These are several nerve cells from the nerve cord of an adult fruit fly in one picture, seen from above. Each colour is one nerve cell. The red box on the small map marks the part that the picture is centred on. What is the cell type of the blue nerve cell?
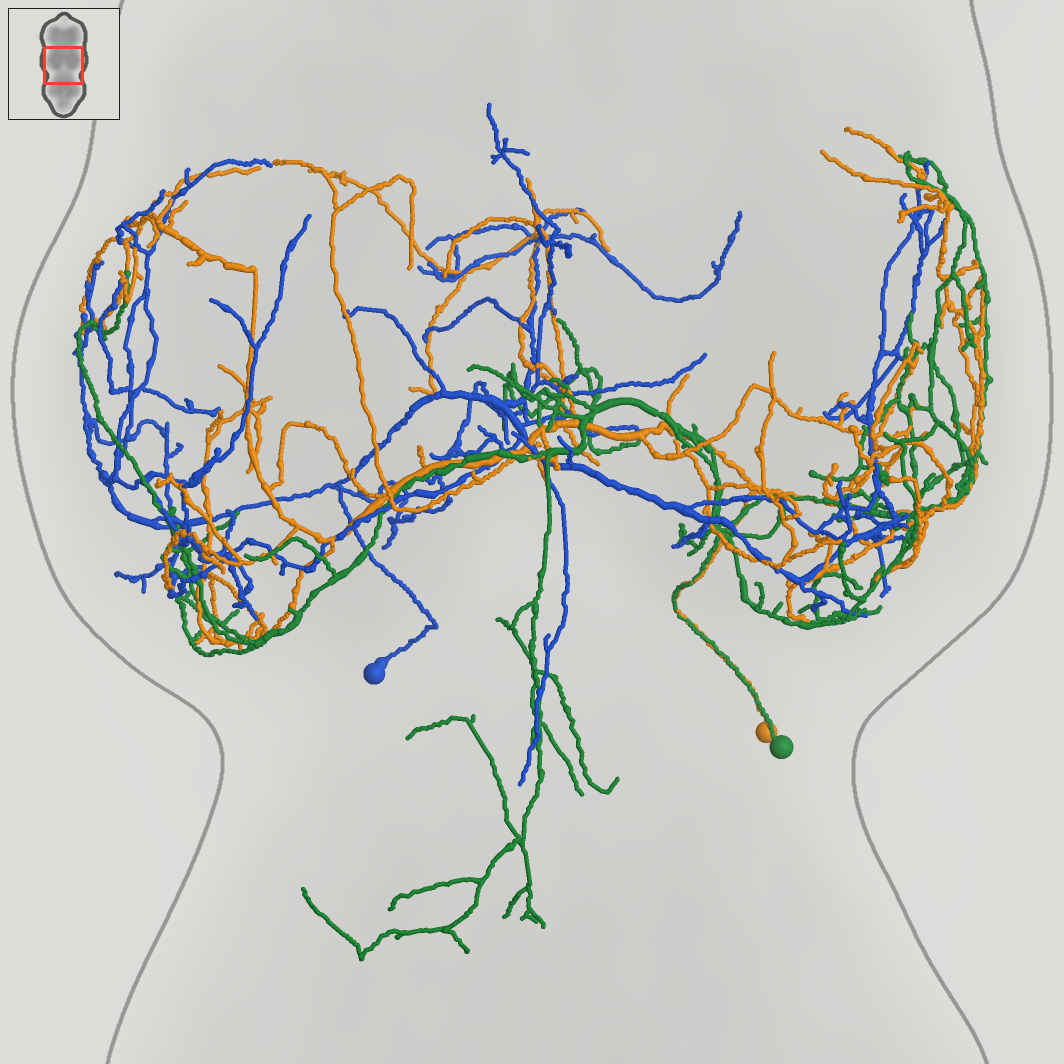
IN04B018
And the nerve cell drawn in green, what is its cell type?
IN04B030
